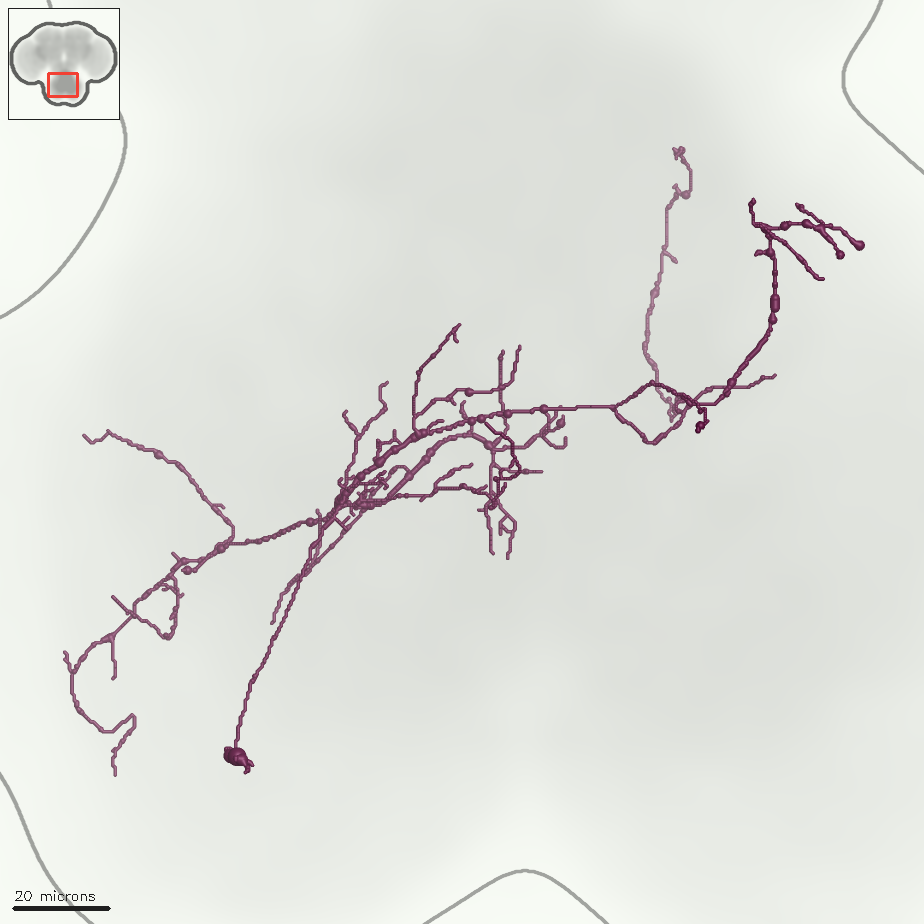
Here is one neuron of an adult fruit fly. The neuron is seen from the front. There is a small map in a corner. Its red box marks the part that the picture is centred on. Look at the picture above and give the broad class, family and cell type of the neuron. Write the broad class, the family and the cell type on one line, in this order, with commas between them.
nerve-cord intrinsic neuron, hemilineage 07B, IN07B073_b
